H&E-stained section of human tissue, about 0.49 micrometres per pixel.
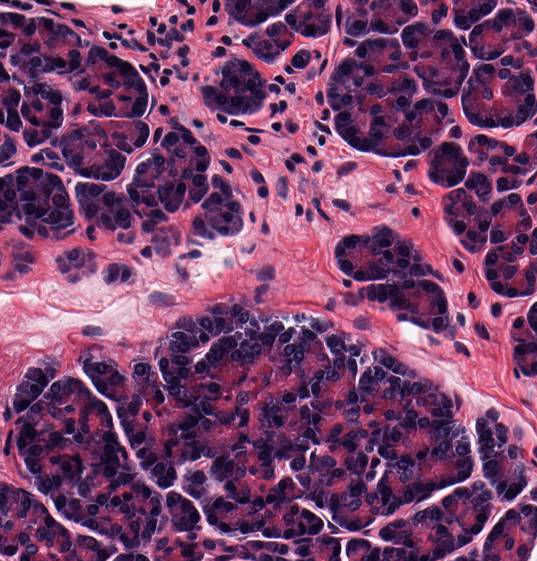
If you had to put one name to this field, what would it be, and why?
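Exocrine pancreas, laid out in lobules of tightly packed epithelial acini with bands of pink connective tissue between them. Each acinus is a small rounded cluster of pyramidal cells with nuclei out at the edge, and those nuclei are round, dark and fairly even in size.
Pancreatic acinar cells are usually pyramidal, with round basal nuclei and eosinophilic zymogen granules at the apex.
Sure enough, the inner, apical cytoplasm here is pink-red.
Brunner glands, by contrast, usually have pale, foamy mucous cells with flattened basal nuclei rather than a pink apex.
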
